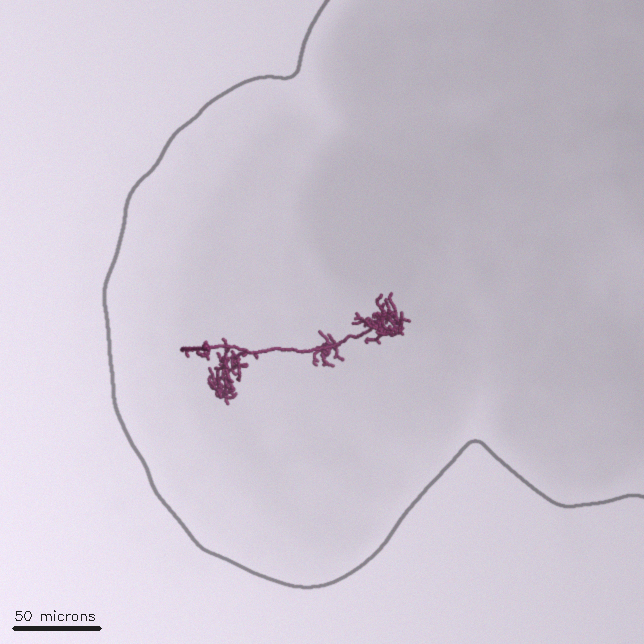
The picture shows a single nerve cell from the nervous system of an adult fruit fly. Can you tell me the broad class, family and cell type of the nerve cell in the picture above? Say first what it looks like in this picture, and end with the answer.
By the scale bar it is about 130 microns wide in this view. In this view it is wider than it is tall. This is an optic-lobe intrinsic neuron. The family is TmY. It is of cell type TmY21.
